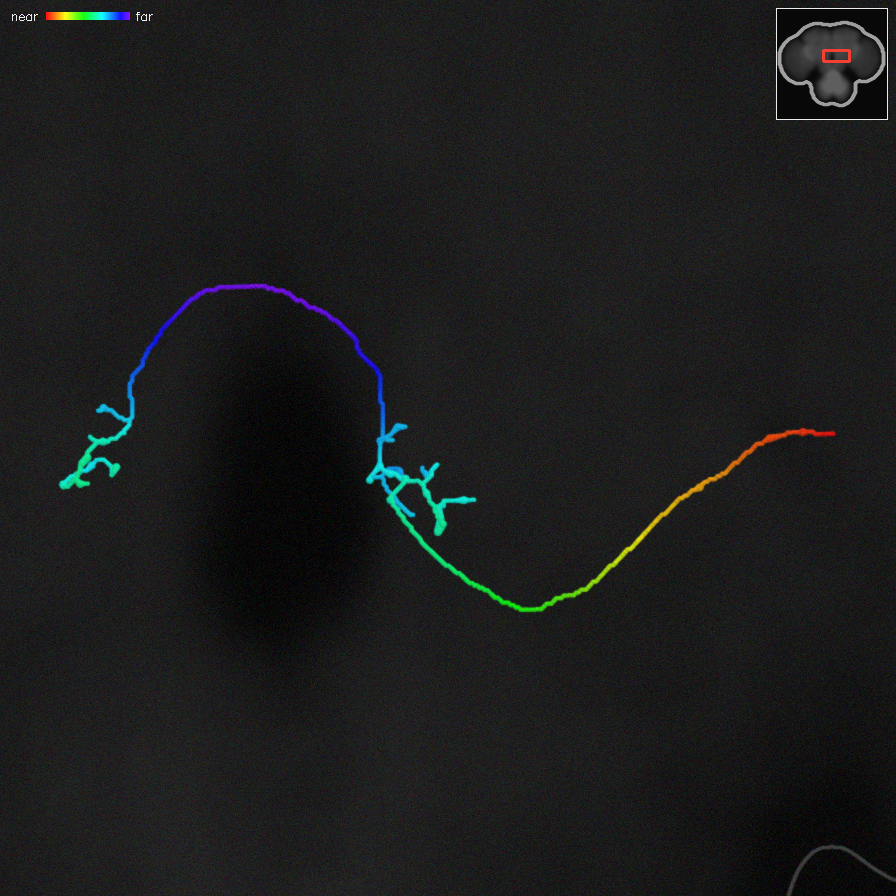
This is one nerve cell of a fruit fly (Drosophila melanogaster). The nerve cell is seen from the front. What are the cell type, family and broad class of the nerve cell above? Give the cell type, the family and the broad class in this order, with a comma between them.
ORN_VC5, class olfactory, sensory neuron entering the brain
